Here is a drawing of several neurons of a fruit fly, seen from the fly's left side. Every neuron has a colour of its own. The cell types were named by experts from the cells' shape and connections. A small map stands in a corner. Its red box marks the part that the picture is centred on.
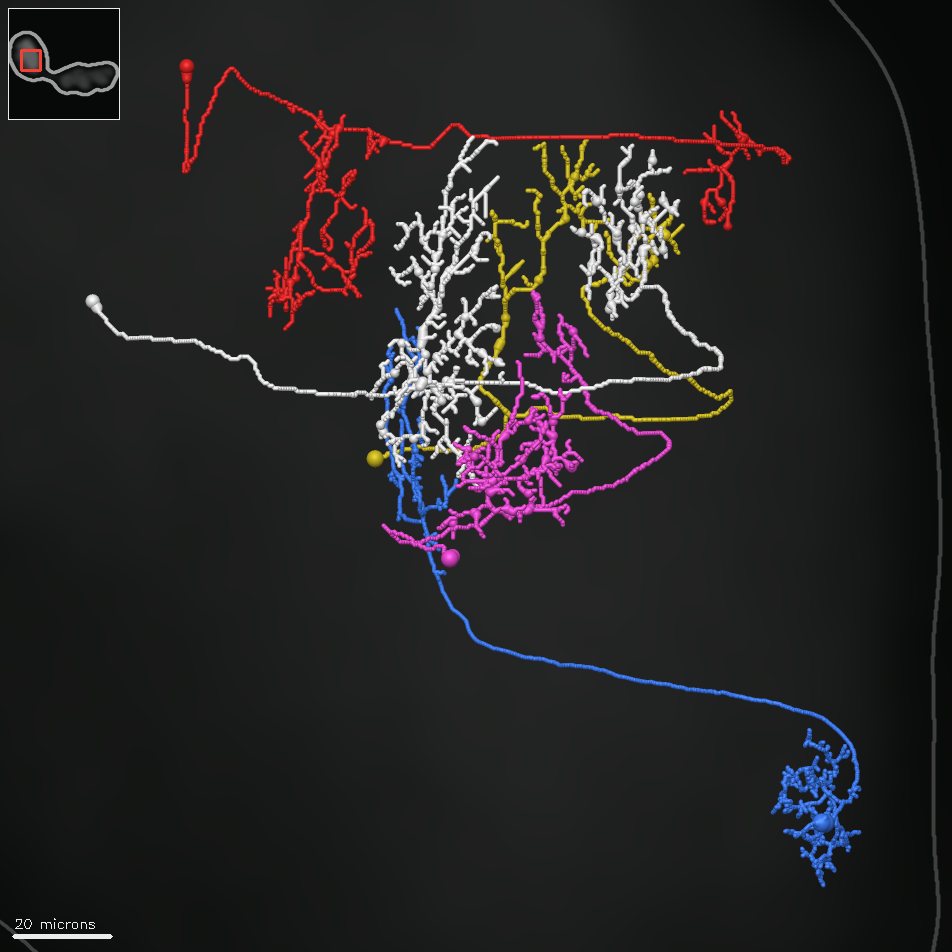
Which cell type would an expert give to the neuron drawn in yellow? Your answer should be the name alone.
Tm33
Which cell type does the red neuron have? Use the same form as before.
Tm40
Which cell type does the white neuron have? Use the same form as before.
Tm32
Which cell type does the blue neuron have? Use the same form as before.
Tm31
